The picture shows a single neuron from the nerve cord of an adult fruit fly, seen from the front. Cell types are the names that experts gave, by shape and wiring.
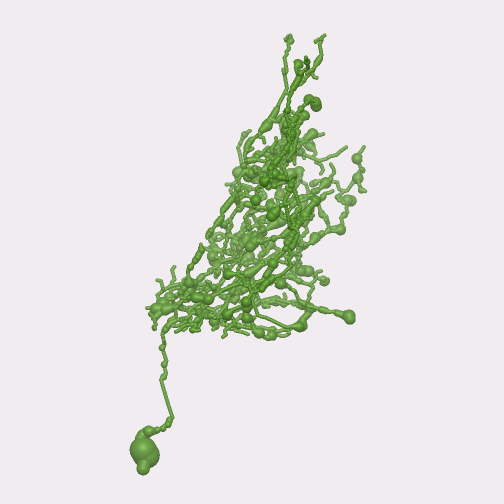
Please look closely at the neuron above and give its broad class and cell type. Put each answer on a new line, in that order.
nerve-cord intrinsic neuron
INXXX345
